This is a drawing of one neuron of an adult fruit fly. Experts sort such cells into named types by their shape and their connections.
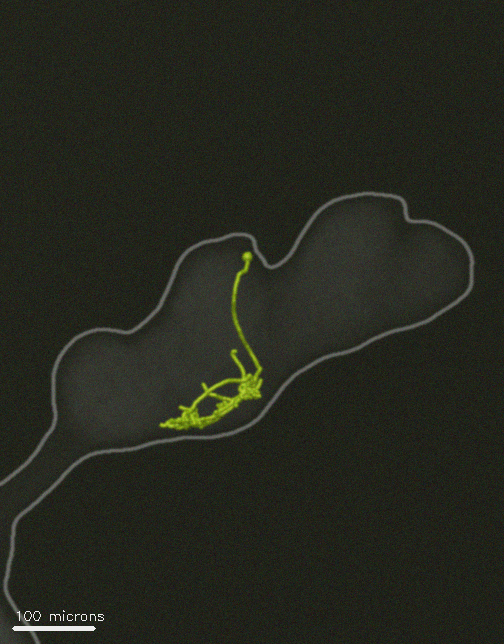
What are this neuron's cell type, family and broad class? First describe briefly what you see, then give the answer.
The cell body is in the middle of the picture. By the scale bar it is about 200 microns tall in this view. Its cell type is IN06A048. The family is hemilineage 06A. It is a nerve-cord intrinsic neuron.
